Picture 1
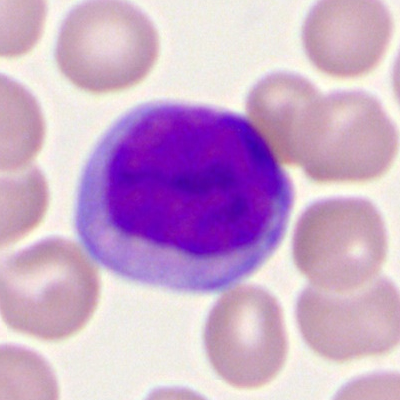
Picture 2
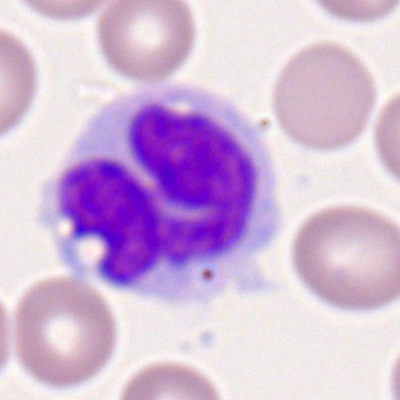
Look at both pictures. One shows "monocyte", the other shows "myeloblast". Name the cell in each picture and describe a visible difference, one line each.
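Picture 1: myeloblast. No vacuoles are seen in the cytoplasm.
Picture 2: monocyte. A few small clear vacuoles lie in the cytoplasm at the lower left.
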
